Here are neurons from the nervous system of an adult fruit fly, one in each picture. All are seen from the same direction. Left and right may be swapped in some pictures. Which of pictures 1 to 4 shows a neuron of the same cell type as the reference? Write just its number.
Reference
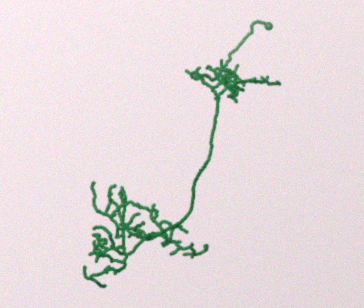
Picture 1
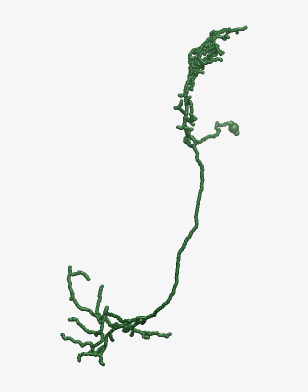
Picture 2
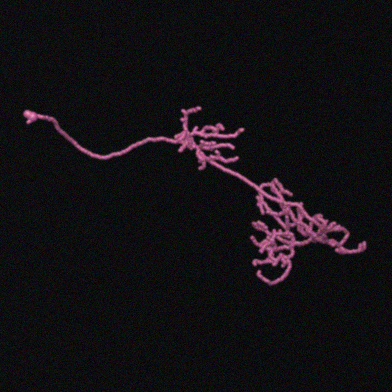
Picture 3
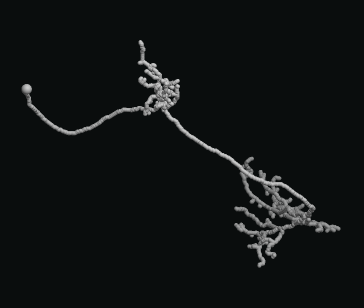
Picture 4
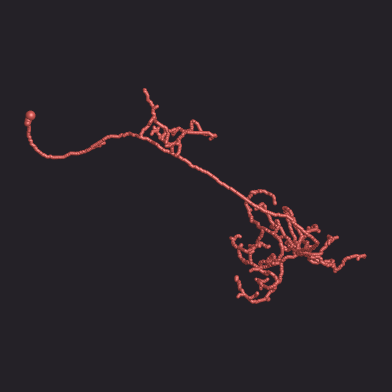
4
